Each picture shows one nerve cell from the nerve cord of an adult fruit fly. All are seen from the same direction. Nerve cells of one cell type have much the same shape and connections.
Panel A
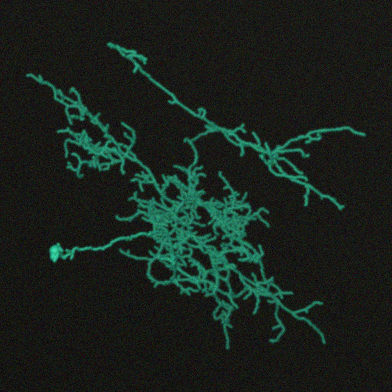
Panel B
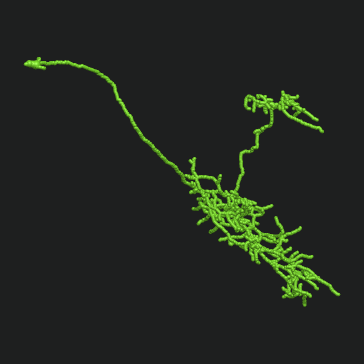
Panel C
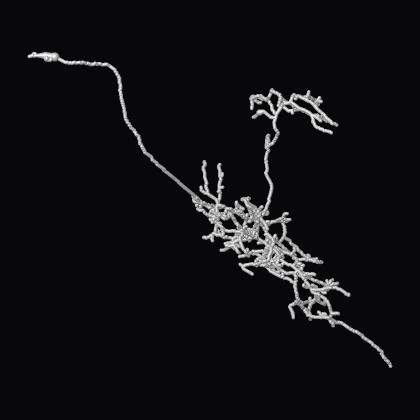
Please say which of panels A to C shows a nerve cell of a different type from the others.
A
